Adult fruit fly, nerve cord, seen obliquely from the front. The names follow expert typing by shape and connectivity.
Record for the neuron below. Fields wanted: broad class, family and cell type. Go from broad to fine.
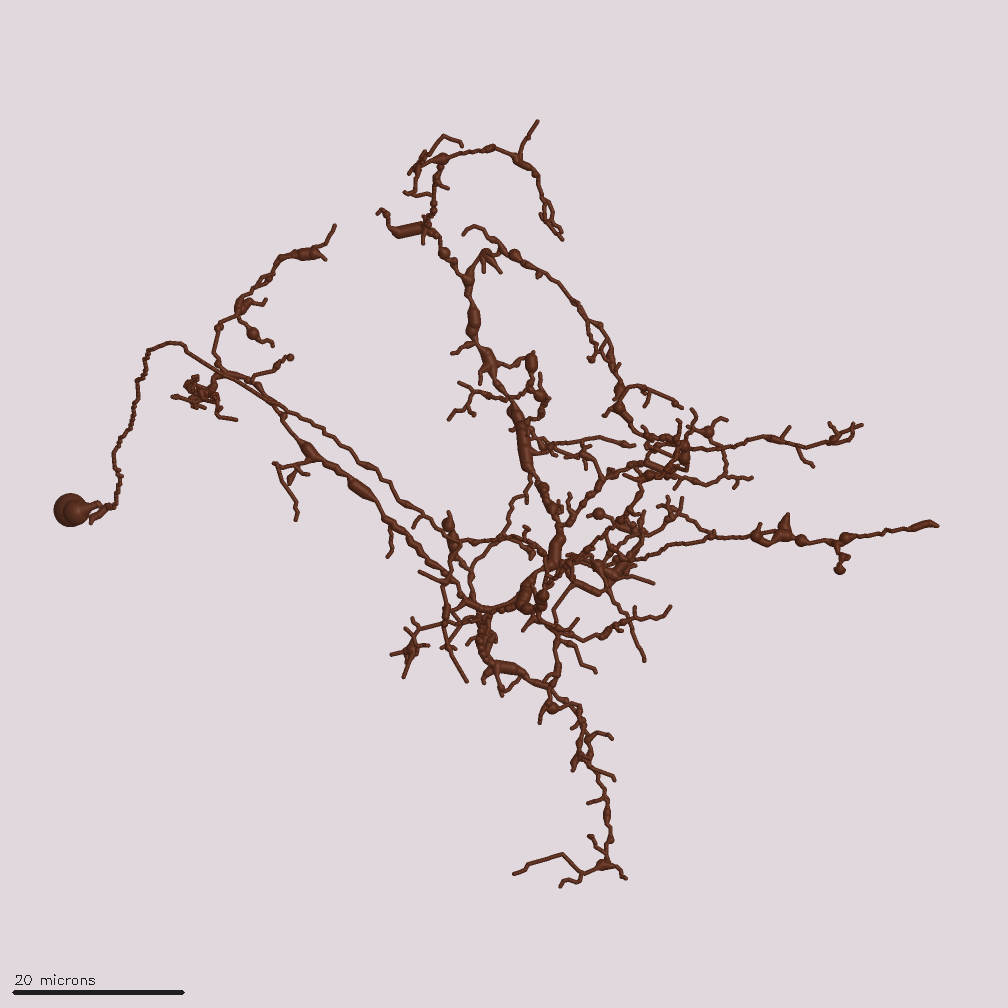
nerve-cord intrinsic neuron; hemilineage 20A.22A; IN20A.22A060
